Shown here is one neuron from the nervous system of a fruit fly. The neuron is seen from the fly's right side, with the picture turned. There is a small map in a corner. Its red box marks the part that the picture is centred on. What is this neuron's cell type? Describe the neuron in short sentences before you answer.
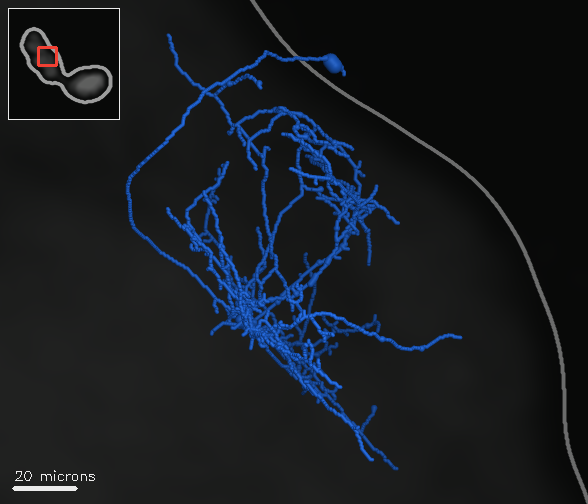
The cell body is at the top of the picture. From top to bottom in the picture it spans about 140 microns. Dozens of branch ends can be seen. It is a nerve-cord intrinsic neuron. It is of cell type IN11A028.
